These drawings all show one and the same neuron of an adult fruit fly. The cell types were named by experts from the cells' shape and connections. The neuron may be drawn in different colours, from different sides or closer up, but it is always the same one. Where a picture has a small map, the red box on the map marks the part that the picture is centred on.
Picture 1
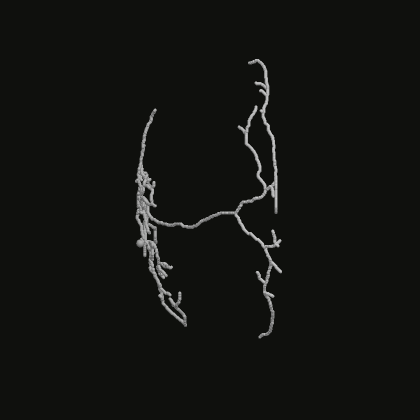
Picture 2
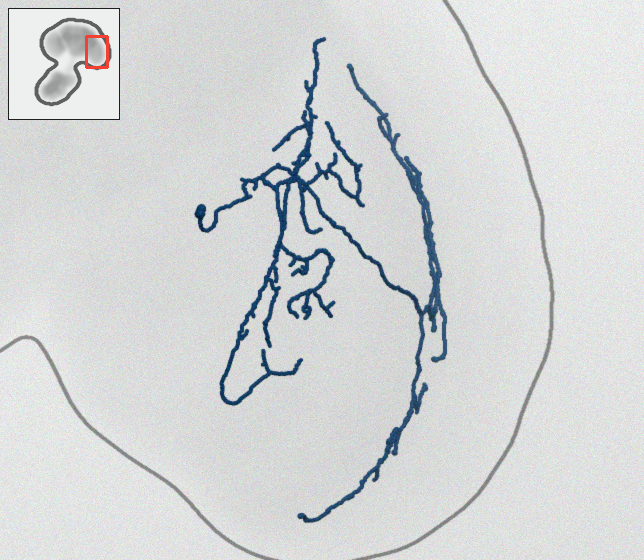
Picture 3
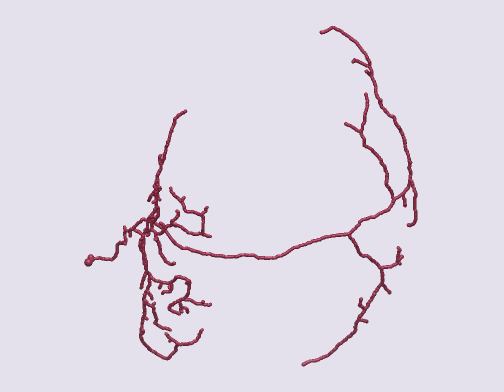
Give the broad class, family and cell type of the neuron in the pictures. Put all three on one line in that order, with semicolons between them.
optic-lobe intrinsic neuron; Cm; Cm25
